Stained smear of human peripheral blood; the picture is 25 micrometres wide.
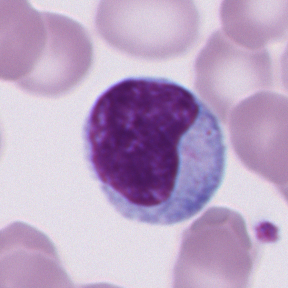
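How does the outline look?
Let me see: smoothly rounded.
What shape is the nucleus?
Bean-shaped, I'd say, with an indentation on its right side.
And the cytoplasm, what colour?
Pale grey-blue, and the surface carries no projections.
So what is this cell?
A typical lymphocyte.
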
